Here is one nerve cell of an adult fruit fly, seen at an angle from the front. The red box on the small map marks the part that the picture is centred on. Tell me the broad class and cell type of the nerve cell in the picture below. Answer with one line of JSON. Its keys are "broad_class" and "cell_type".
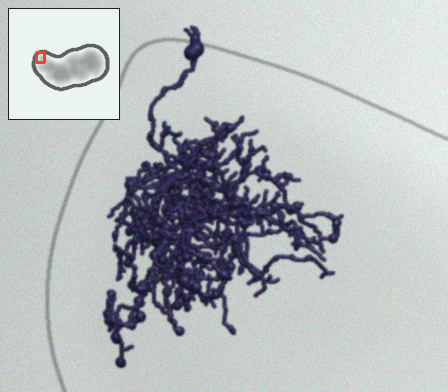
{"broad_class": "nerve-cord intrinsic neuron", "cell_type": "INXXX303"}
